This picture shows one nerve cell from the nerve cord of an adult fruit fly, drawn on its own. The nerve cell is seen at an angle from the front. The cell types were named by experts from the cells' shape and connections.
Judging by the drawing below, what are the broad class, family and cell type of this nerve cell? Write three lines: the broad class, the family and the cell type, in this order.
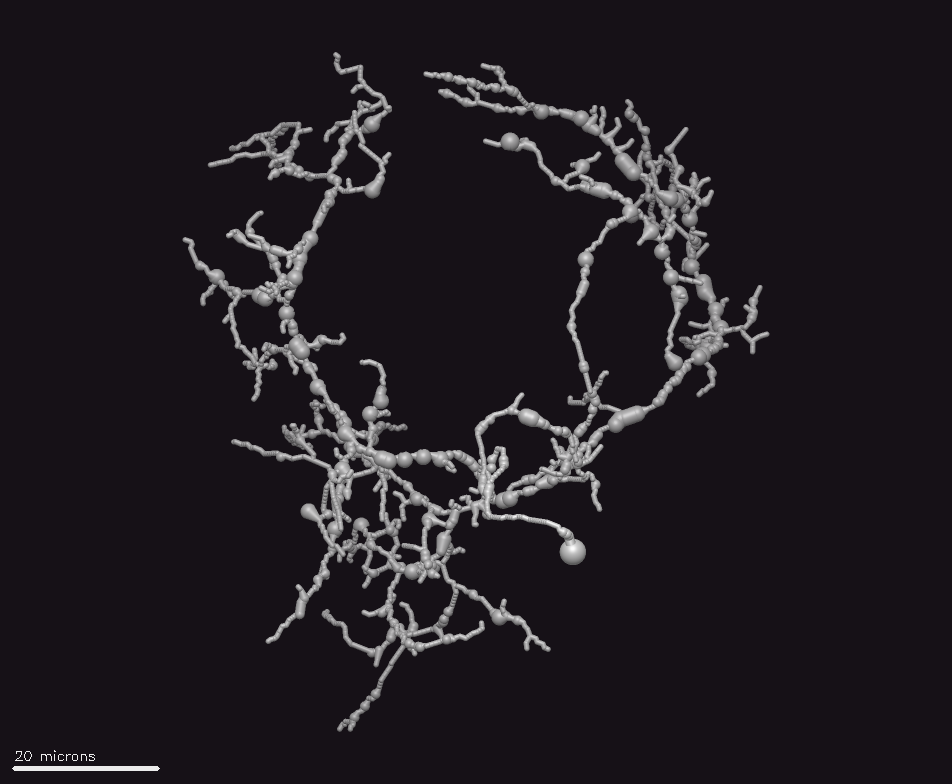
nerve-cord intrinsic neuron
hemilineage 16B
IN16B082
